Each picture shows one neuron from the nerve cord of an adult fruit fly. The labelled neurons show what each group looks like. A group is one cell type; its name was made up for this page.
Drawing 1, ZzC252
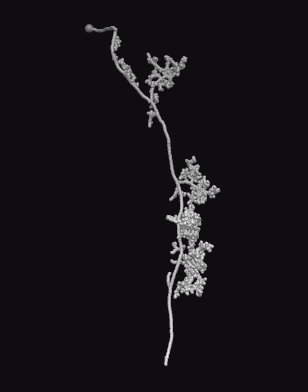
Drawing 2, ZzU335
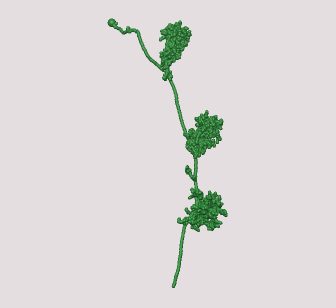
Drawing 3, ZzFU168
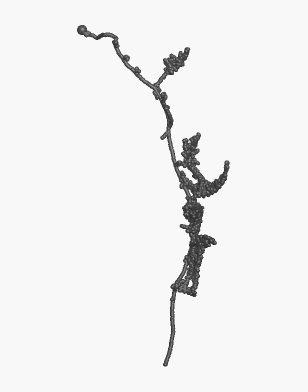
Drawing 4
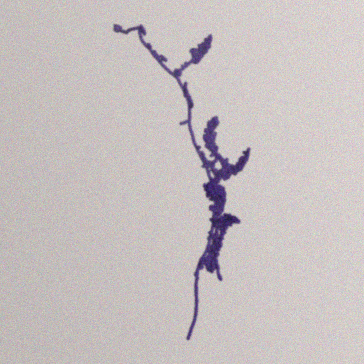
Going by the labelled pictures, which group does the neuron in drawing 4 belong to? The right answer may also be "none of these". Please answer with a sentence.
It belongs to ZzFU168.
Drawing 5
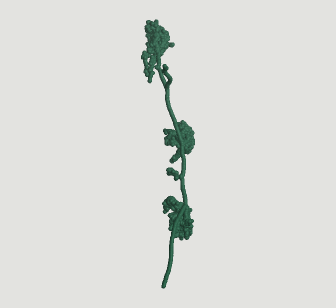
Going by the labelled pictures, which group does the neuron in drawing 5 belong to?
It belongs to ZzU335.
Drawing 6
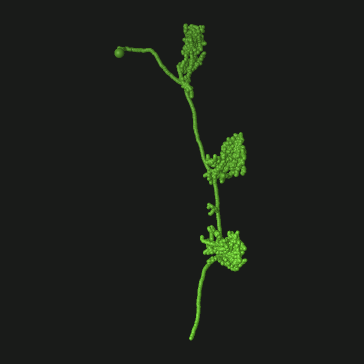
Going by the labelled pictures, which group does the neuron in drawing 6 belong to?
It belongs to ZzU335.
